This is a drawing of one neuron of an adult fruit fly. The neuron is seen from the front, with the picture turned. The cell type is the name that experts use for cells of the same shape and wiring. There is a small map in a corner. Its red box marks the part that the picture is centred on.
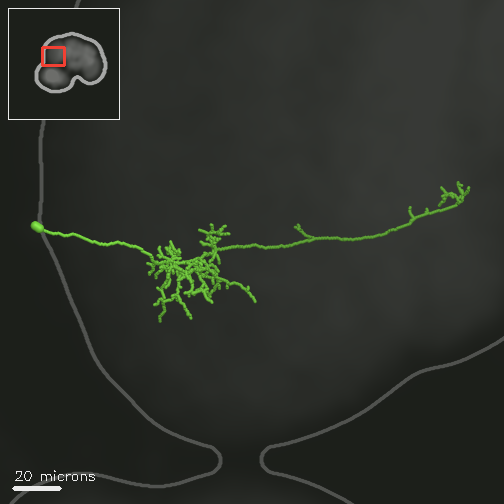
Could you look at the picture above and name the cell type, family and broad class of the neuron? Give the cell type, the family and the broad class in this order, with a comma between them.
TmY10, TmY, optic-lobe intrinsic neuron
